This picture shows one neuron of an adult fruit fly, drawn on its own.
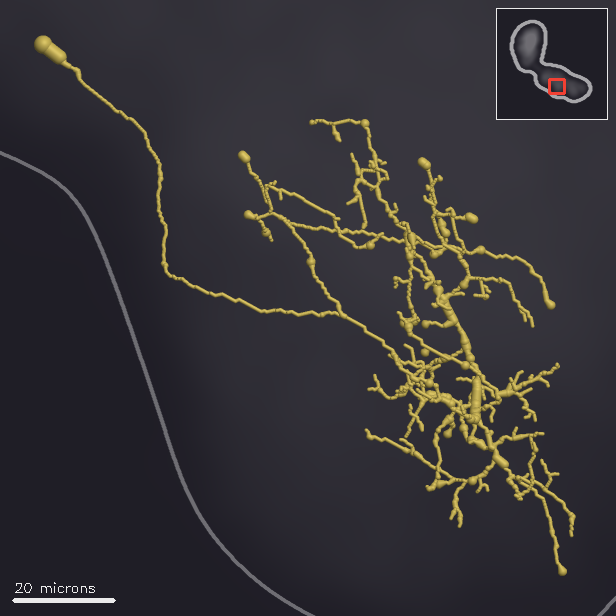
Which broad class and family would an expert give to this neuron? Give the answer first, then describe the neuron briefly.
It is a nerve-cord intrinsic neuron. Its family is hemilineage 14A. The cell body can be seen at the upper left of the picture. From left to right in the picture it spans about 110 microns. The picture shows dozens of branch ends.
